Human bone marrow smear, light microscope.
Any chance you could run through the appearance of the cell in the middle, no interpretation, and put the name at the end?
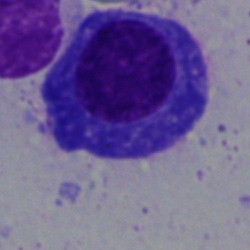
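The nucleus lies off-centre toward the top, leaving a wider cytoplasmic rim below. Chromatin is finely granular and fairly evenly spread. Small pale spots are scattered through the cytoplasm; coloured granules are absent. At the upper left edge lies part of another purple-stained cell, separated by a narrow gap. It is a plasma cell.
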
